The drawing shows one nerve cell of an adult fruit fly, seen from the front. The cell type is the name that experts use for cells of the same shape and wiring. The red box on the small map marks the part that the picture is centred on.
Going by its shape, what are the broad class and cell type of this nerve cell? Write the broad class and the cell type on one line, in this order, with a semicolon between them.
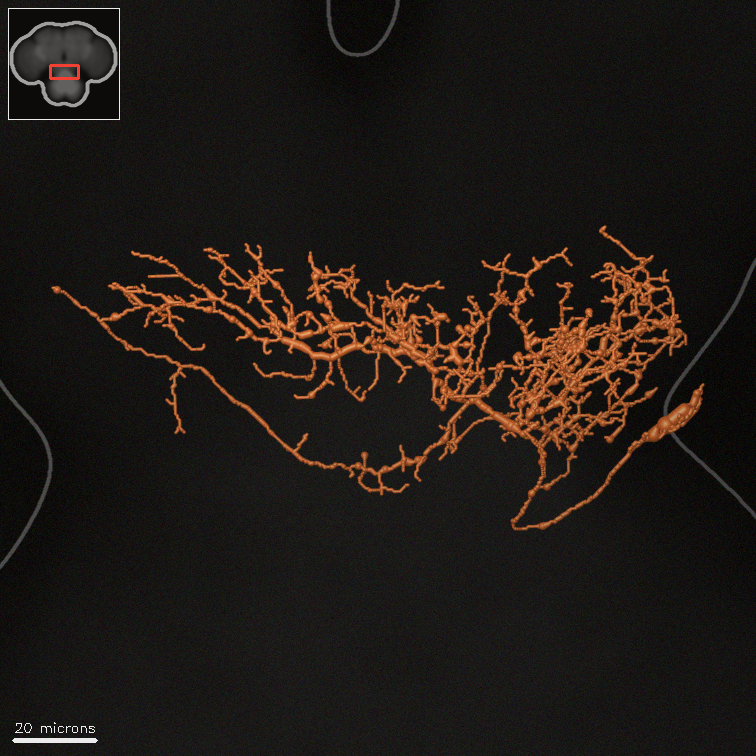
central-brain intrinsic neuron; GNG463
